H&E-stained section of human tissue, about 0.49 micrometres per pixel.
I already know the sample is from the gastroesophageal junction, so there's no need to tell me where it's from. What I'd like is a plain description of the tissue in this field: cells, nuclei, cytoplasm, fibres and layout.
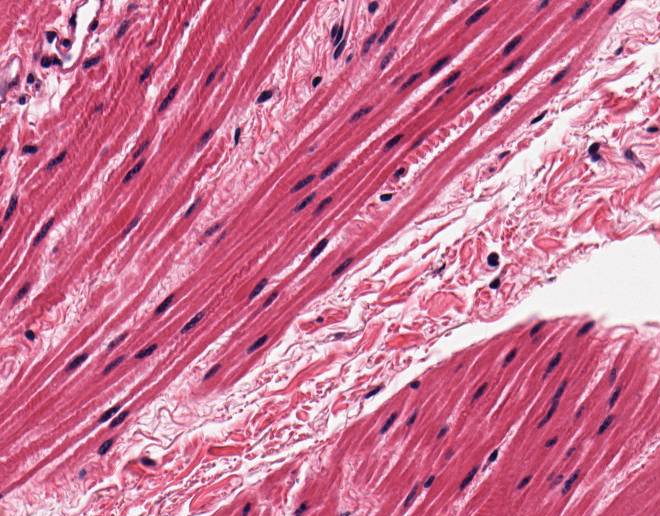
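Two groups of muscle fibres are divided by a band of loose, pale pink connective tissue running diagonally through the middle of the field. The fibre cytoplasm stains a deep pink. Each muscle nucleus is dark purple, elongated along the length of its fibre, and sits centrally within it.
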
